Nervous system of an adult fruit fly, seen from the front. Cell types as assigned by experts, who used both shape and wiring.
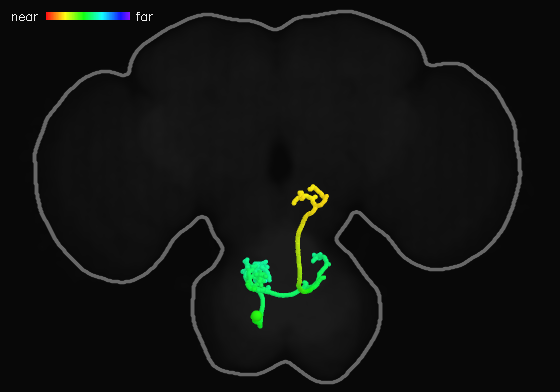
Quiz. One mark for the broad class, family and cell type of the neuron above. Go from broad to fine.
ascending neuron; hemilineage 07B; AN07B082_a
